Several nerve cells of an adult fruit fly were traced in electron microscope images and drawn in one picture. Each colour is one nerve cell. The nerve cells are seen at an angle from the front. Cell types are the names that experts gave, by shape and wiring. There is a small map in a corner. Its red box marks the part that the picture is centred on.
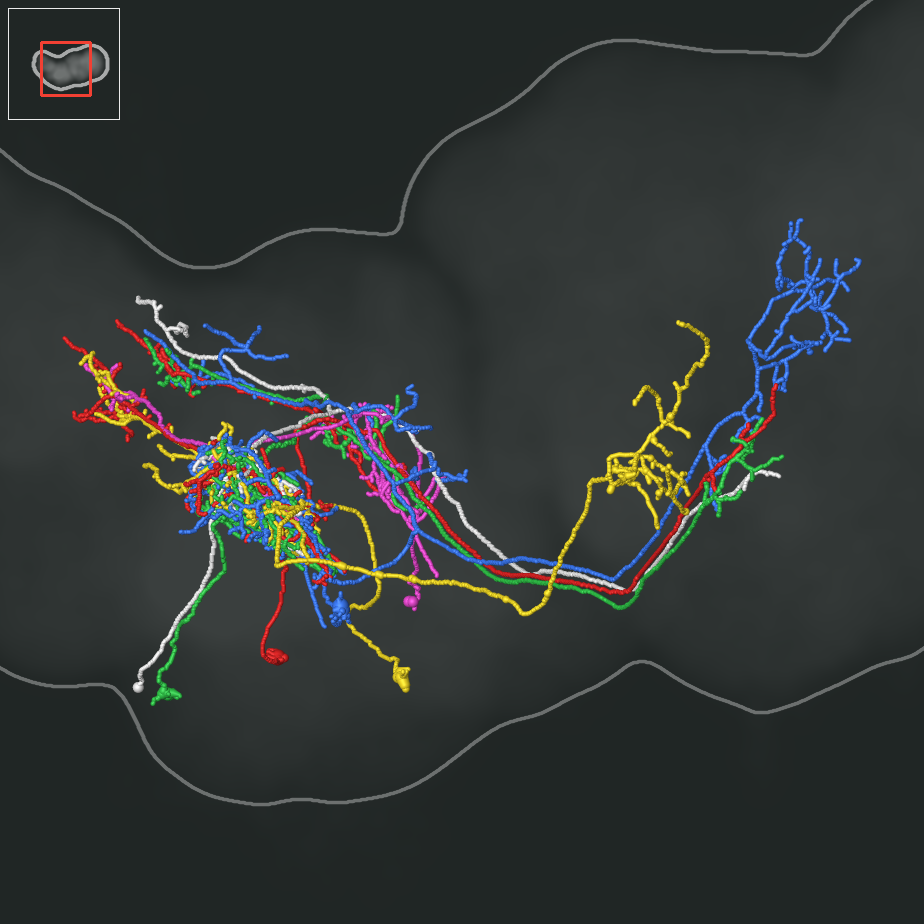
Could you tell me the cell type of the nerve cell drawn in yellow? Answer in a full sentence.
The cell type is AN02A017.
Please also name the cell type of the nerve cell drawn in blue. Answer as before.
The cell type is AN18B025.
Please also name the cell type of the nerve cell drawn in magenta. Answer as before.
The cell type is IN06A102.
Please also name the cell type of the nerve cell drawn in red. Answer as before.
The cell type is AN06A018.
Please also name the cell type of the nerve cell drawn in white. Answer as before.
The cell type is AN06A112.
